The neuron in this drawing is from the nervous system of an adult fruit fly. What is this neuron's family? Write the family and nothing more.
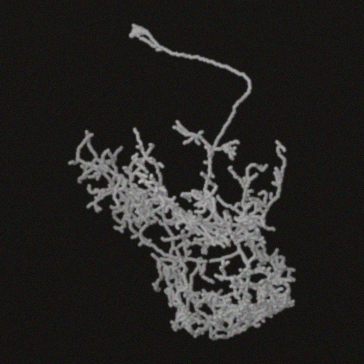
hemilineage 19A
